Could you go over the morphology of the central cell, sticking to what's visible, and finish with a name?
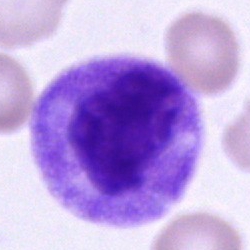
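You'll see a nucleus that's a single mass, not split into lobes, sitting off-centre so the widest band of cytoplasm ends up at the lower left. Its chromatin stains dark purple and looks dense. The cytoplasm is purplish-blue rather than pink. That one's a myelocyte.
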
